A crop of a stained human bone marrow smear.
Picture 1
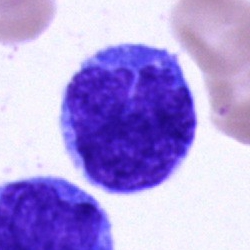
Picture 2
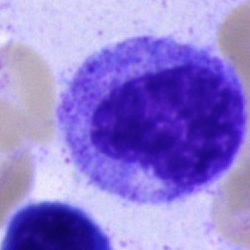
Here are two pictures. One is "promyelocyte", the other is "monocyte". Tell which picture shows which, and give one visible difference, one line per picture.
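The cell in picture 1 is a monocyte. No granules are visible in the cytoplasm.
The cell in picture 2 is a promyelocyte. Fine purple granules are scattered throughout the cytoplasm.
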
